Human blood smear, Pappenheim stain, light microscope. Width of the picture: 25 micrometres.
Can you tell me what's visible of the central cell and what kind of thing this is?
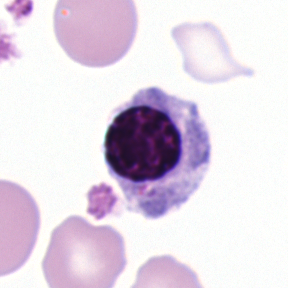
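This one is about 11 by 9 micrometres, with a round nucleus roughly 7 micrometres across that takes up about 50% of the cell's area. That nucleus sits toward the upper left, and its edge is smooth, with no notch or indentation. Its chromatin is dense and dark purple, in coarse clumps. Around it the cytoplasm is pale greyish-blue and widest on the right and lower sides. So that's a normoblast.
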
